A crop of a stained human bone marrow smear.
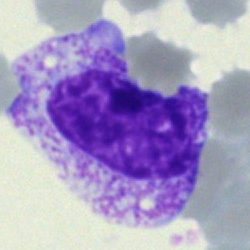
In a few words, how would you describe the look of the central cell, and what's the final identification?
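First, the chromatin: dark purple and clumped, with paler streaks between. Second, a broad pale lilac cytoplasmic rim, widest below left. Third, two small clear vacuoles, upper left and bottom. Fourth, a smooth granule-free bluish bulge at the top. The cell is a myelocyte.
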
